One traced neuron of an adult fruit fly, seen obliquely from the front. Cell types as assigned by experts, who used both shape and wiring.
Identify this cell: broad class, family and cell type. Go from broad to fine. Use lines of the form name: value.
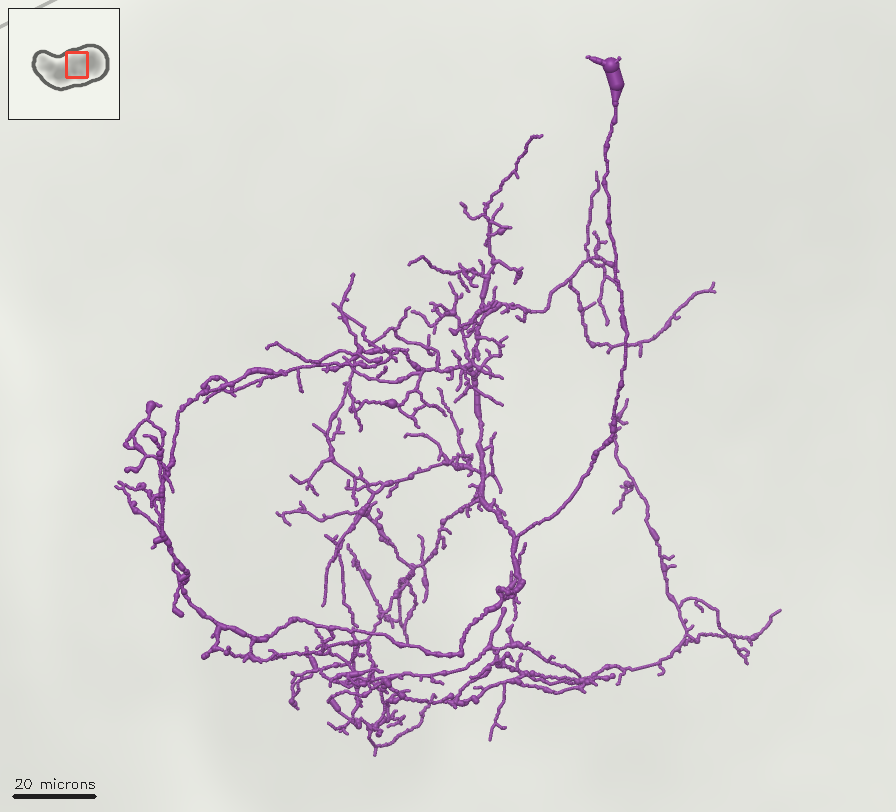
broad class: central-brain intrinsic neuron
family: hemilineage DM1_antero_ventral
cell type: PS115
